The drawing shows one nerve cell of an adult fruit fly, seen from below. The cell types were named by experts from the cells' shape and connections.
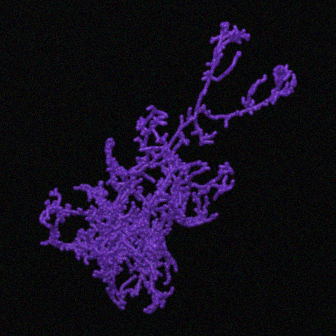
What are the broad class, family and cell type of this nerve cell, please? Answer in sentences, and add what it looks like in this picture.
This is a nerve-cord intrinsic neuron. The family is hemilineage 06B. It is of cell type IN06B001. Its cell body lies at the bottom of the picture. The picture shows dozens of branch ends.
